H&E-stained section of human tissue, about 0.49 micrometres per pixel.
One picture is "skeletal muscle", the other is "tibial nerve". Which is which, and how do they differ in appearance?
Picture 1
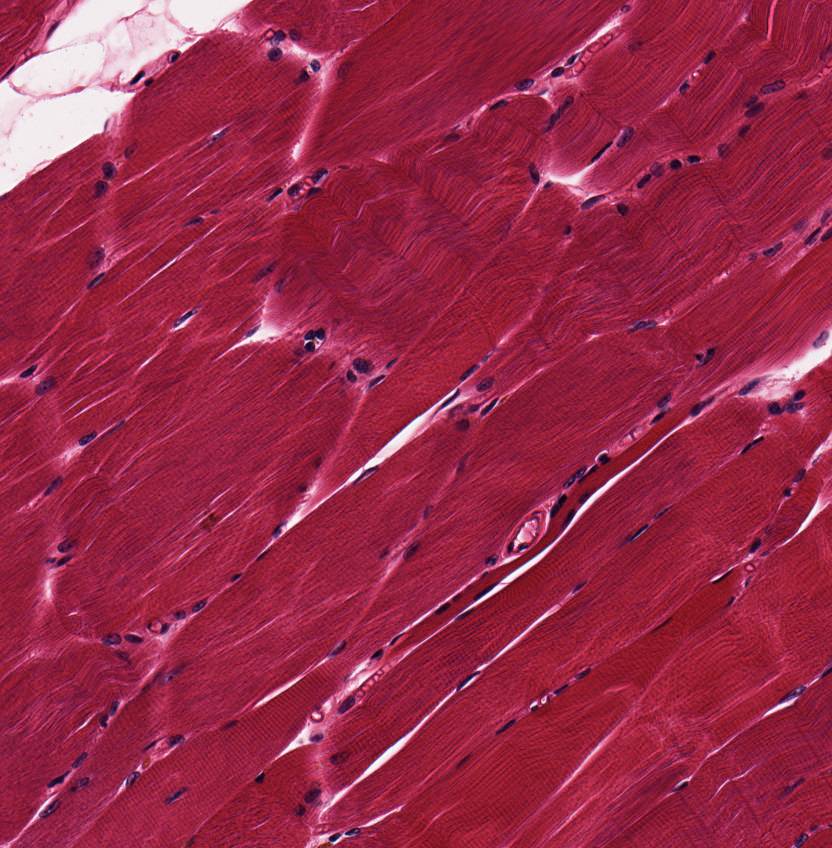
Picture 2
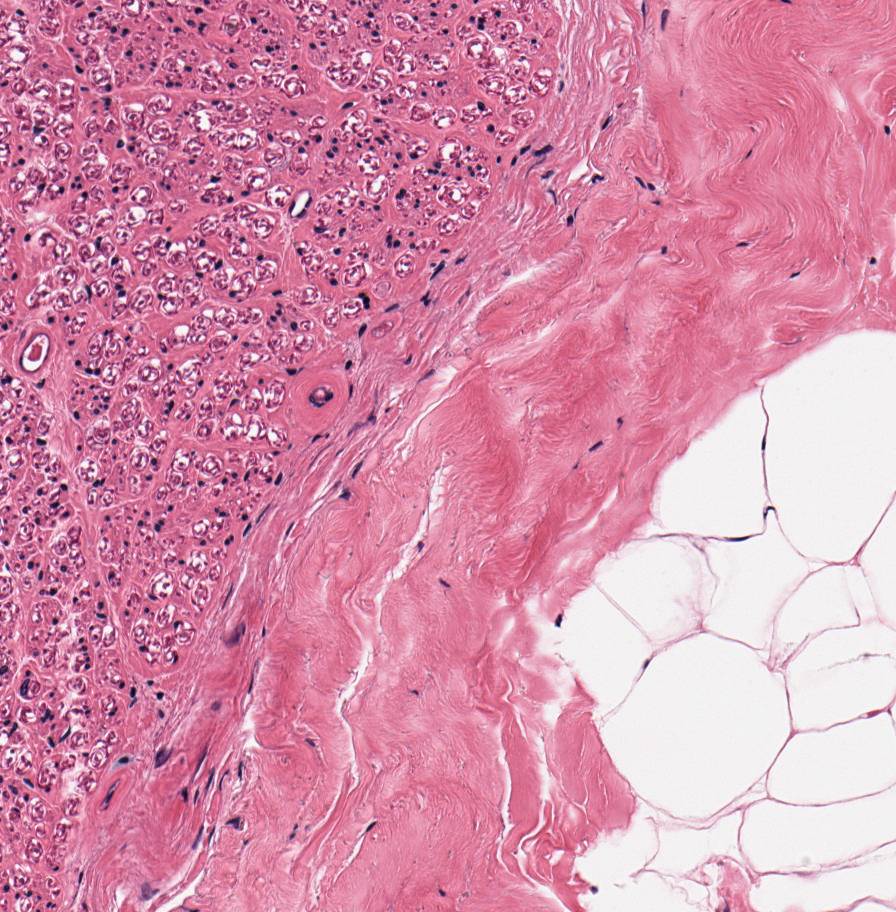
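ID: skeletal muscle in picture 1, tibial nerve in picture 2. Picture 1: long parallel fibres run diagonally from lower left to upper right, with fine transverse cross-striations. Nuclei dark, flattened, at fibre edges, not central. Picture 2: nerve cut in cross-section at left, dense fibrous tissue in middle, fat at lower right. Nerve fibres seen as many small round profiles, each a pale clear ring around a central pink dot, with small dark oval Schwann cell nuclei scattered between them. Adipocytes at lower right: large empty white spaces separated by thin pink membranes.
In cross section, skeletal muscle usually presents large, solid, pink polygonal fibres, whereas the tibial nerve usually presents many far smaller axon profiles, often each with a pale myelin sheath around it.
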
